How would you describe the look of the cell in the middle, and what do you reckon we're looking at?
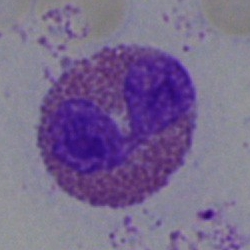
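The nucleus is divided into two lobes, one at the lower left of the cell and the other at the upper right. Its chromatin is dense and dark purple. Coarse, round granules pack the cytoplasm. The cell is an eosinophil.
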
